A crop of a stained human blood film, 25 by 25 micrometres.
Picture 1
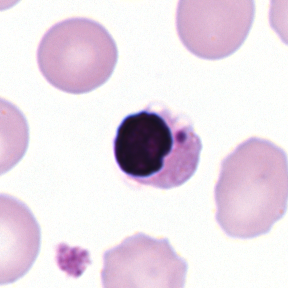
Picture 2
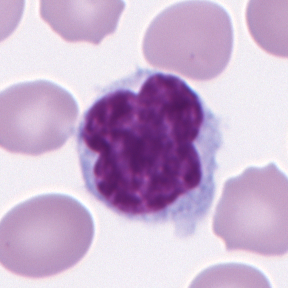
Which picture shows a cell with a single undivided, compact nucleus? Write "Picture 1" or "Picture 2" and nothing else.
Picture 1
